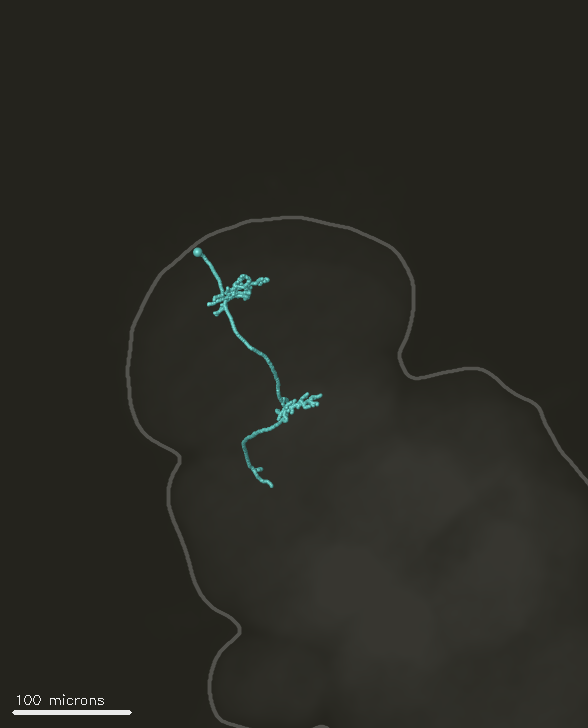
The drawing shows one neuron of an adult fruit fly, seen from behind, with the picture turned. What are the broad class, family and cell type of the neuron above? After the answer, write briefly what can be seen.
Its broad class is visual projection neuron. The family is MeTu. The cell type is MeTu4c. From top to bottom in the picture it spans about 200 microns. In this view it is taller than it is wide.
